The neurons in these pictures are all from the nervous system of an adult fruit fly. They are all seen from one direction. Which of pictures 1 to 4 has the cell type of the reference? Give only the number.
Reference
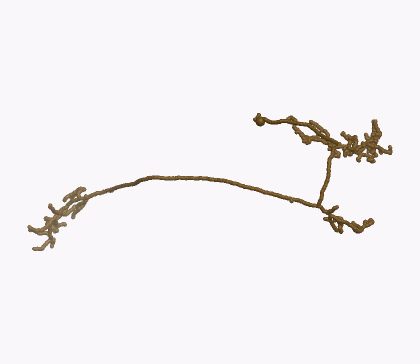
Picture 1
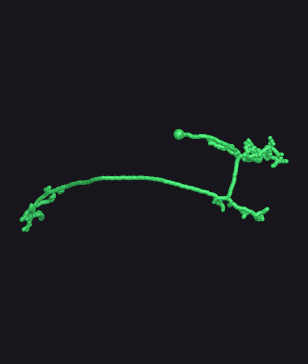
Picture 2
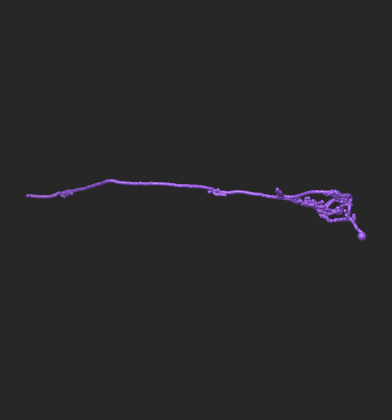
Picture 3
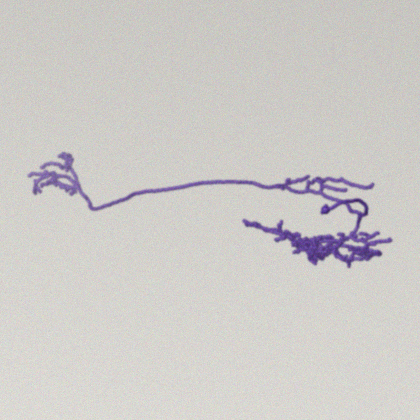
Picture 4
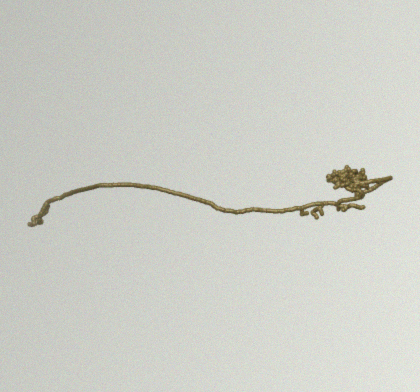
1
